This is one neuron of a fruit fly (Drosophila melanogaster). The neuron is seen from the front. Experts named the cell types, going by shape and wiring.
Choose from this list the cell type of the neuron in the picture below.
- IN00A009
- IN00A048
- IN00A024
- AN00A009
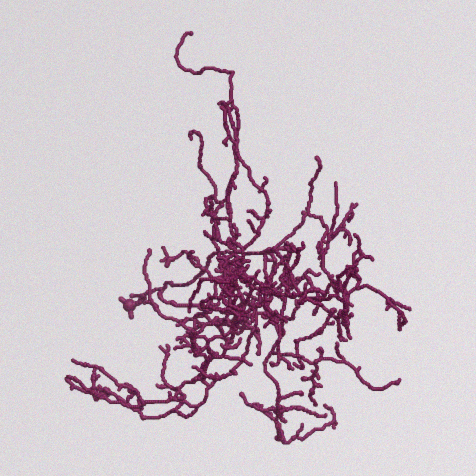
IN00A024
